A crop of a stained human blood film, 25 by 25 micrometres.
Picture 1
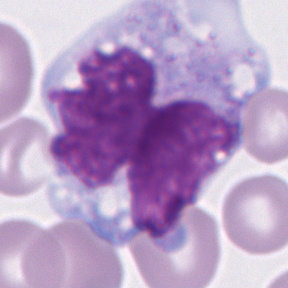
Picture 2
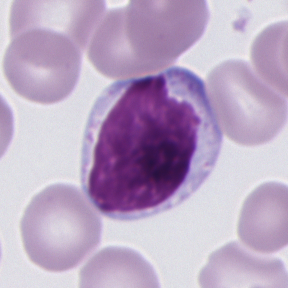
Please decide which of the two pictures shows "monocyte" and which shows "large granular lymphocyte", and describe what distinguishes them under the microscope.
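You'll find the monocyte in picture 1 and the large granular lymphocyte in picture 2. Notice the nucleus in picture 1: it is folded into two broad lobes joined at the middle.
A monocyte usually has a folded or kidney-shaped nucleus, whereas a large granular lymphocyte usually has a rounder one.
The cytoplasm there is abundant and pale grey-blue.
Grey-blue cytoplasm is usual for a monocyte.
In picture 2 the outline is a smooth oval with no projections, and the nucleus fills about 70% of the cell's area. No nucleoli are visible in it. Red cells touch the lower edge of the monocyte, while in picture 2 a red cell touches the upper edge.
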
